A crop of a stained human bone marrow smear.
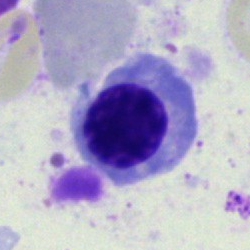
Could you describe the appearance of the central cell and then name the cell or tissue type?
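Look toward the lower left of the cell to find the nucleus, which sits off-centre there. Its chromatin is dark purple and coarsely clumped. The cytoplasm is blue and shows no granules. The cell shown is an erythroblast.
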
